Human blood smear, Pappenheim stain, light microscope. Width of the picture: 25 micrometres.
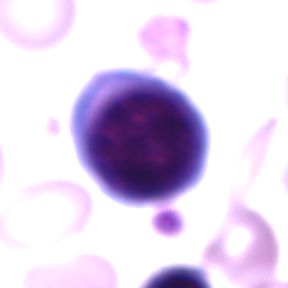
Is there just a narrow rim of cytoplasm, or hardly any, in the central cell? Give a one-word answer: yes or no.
Yes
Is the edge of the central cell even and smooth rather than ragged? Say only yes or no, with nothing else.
Yes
